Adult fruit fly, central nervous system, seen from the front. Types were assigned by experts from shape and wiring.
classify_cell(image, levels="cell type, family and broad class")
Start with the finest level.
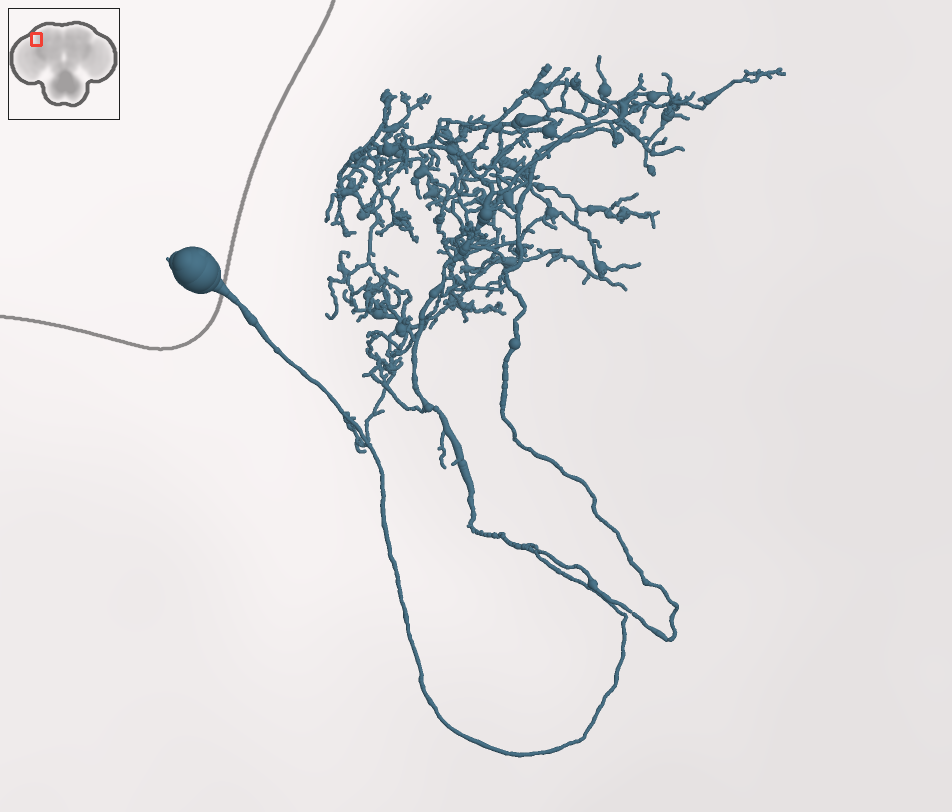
CB2038; hemilineage LHl1; central-brain intrinsic neuron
